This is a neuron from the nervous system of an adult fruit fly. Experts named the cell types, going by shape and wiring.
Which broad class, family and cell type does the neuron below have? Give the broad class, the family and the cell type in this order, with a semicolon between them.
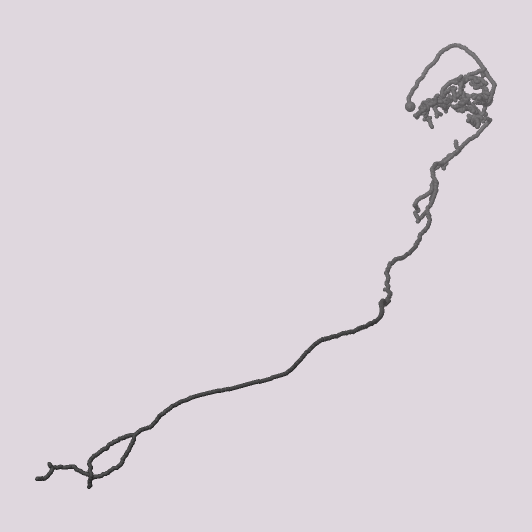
ascending neuron; hemilineage 19B; AN19B059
